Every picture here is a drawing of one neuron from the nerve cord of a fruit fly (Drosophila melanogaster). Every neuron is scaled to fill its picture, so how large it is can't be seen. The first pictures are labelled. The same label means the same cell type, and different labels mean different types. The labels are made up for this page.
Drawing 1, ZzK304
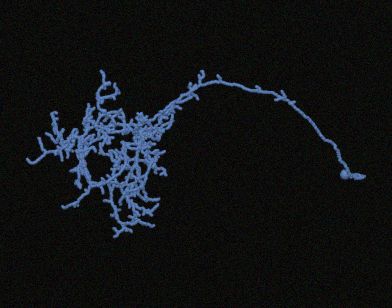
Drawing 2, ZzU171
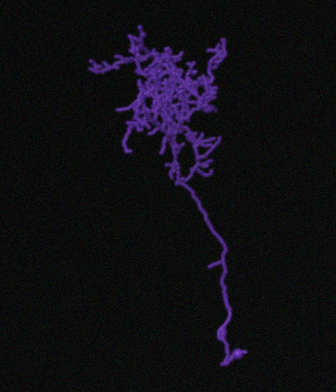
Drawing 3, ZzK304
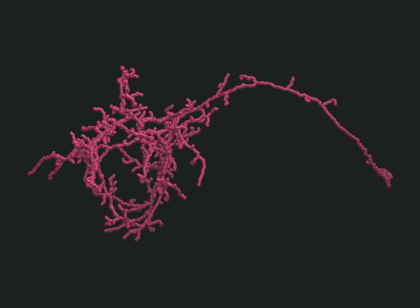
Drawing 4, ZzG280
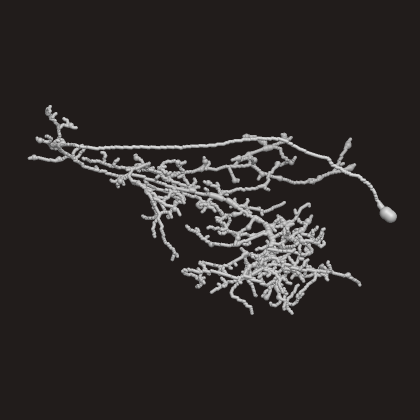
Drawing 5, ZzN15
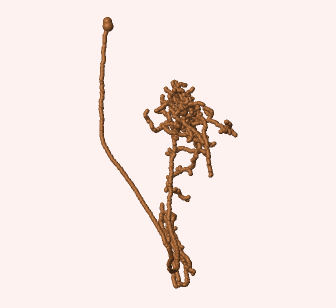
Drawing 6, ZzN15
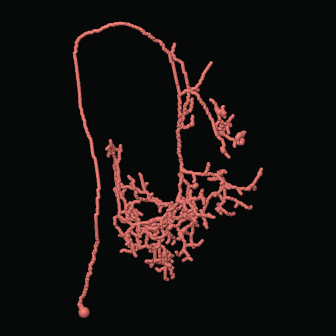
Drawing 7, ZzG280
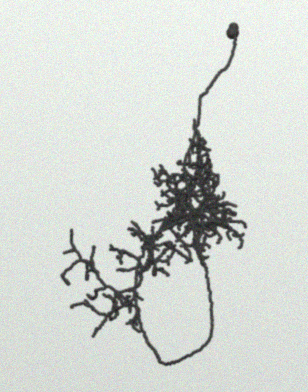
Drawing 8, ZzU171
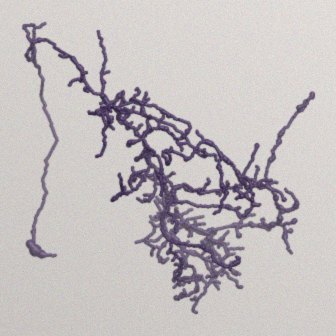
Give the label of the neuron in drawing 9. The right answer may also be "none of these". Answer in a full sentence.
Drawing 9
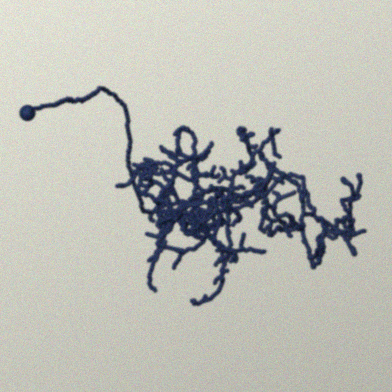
It belongs to ZzG280.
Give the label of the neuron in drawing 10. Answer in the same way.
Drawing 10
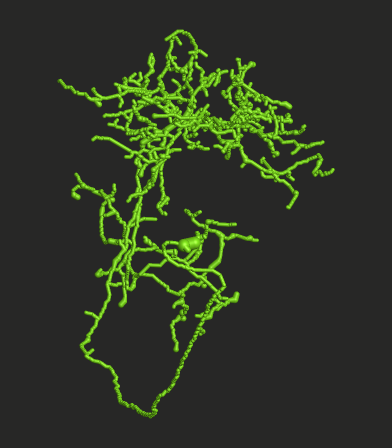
It belongs to ZzG280.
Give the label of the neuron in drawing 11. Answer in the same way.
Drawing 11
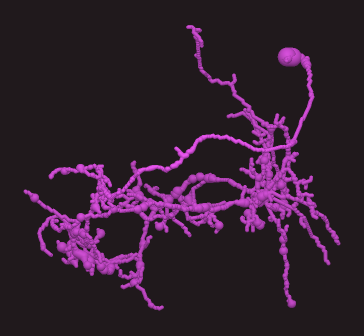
It belongs to ZzN15.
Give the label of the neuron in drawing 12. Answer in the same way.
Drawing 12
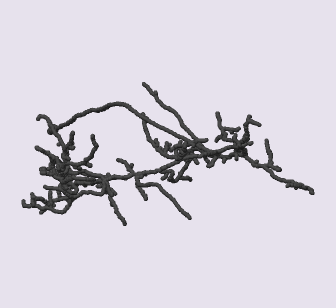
It belongs to none of these.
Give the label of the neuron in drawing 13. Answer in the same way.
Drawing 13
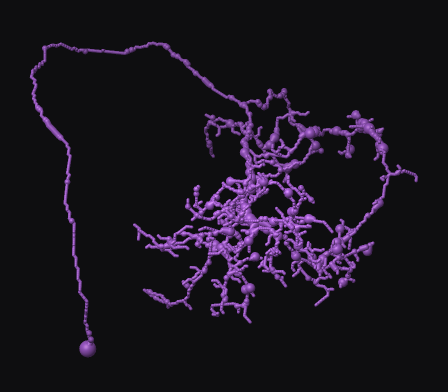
It belongs to ZzN15.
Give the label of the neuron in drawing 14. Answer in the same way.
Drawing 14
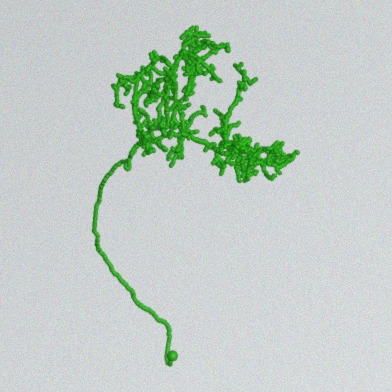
It belongs to ZzK304.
